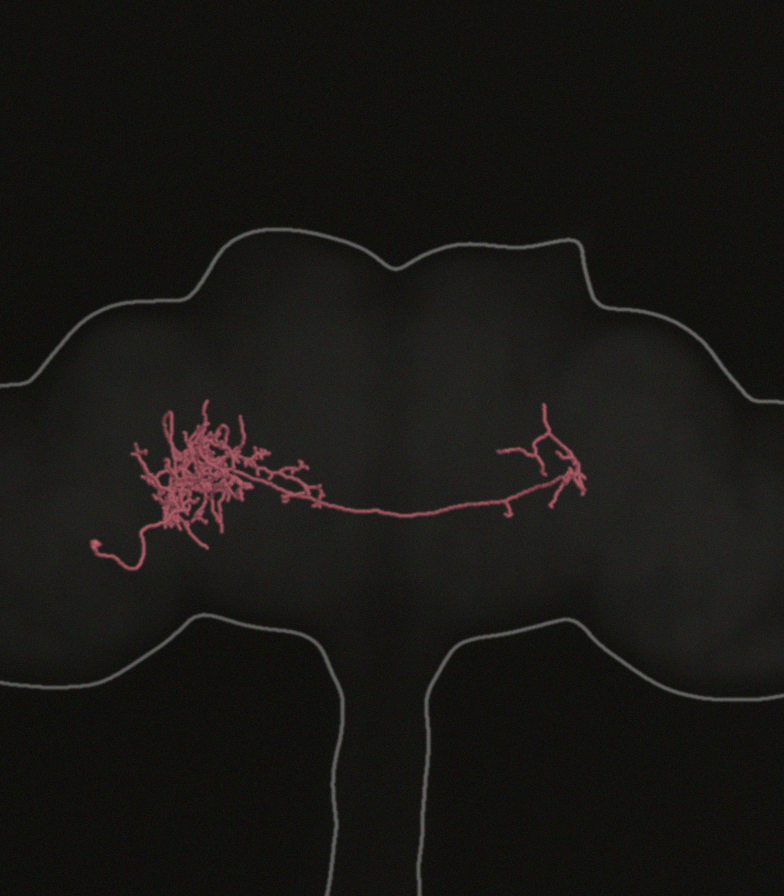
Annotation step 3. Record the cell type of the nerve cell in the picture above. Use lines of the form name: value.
cell type: WED106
